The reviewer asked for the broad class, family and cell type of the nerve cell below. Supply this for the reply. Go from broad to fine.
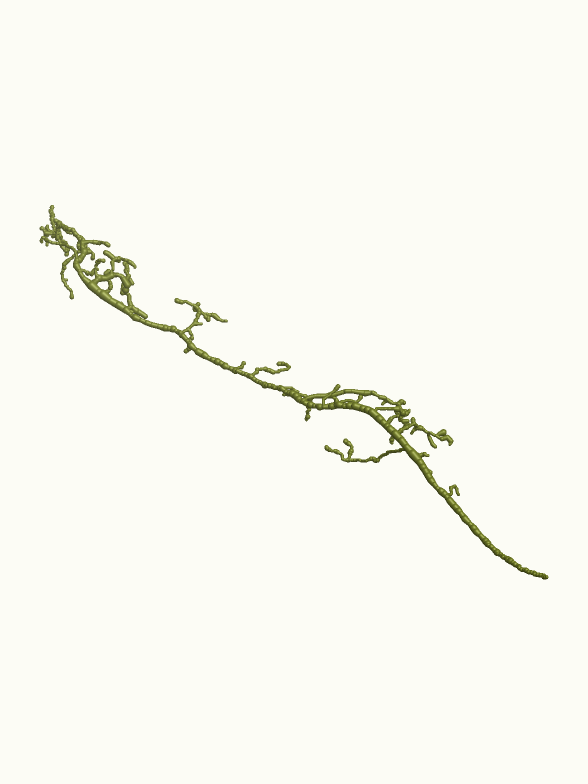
descending neuron; hemilineage WEDd1; DNa16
